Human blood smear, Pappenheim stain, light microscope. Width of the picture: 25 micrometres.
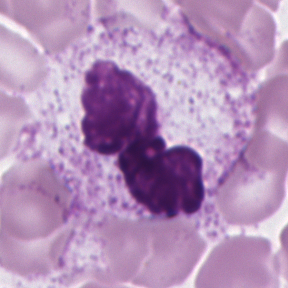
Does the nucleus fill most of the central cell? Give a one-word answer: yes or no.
No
